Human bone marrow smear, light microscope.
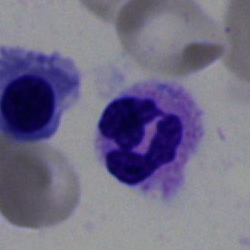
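Segmented neutrophil, the central cell in a stained human bone marrow smear under the light microscope. Its outline is roughly round, with a slightly ragged edge. Dark purple chromatin is coarsely clumped. The pale pinkish-lilac cytoplasm holds fine pinkish-lilac granules.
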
